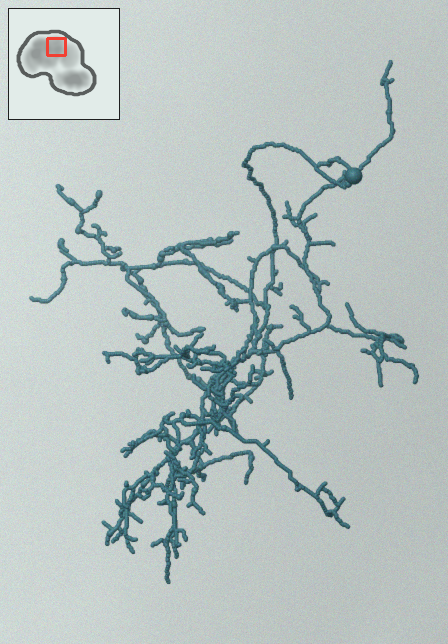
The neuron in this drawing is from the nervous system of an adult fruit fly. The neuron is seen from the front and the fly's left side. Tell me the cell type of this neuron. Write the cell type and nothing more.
AVLP045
